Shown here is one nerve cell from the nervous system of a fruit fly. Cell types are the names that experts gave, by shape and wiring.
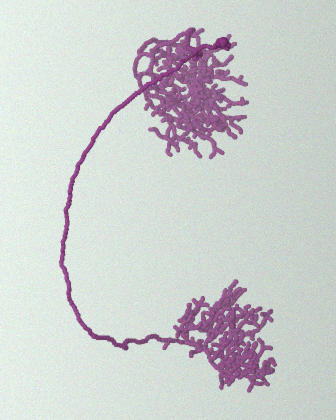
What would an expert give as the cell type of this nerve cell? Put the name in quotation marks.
"MeLo13"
